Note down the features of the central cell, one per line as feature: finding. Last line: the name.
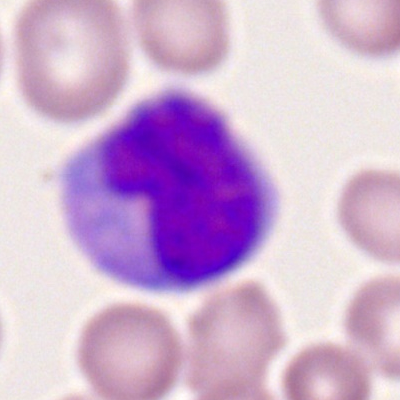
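Nucleus: indented, with a distinct notch on its left side
Position: nucleus fills the right part of the cell
Chromatin: dense, dark purple, with darker streaks
Cytoplasm: pale lilac-blue, lying mainly left of the nucleus
Name: monocyte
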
